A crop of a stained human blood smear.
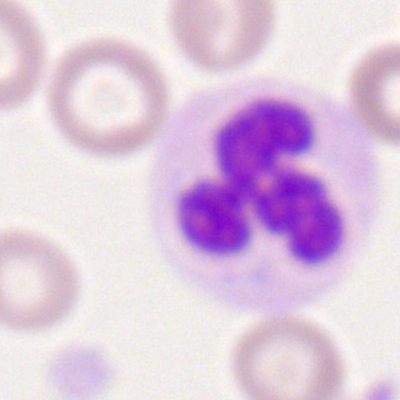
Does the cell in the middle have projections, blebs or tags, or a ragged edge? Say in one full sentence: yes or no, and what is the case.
No, the cell lacks a rough edge; its outline is smooth.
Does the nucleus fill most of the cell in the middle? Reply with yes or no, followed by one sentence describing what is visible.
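No. A wide rim of pale pinkish-lilac cytoplasm surrounds the nucleus.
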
